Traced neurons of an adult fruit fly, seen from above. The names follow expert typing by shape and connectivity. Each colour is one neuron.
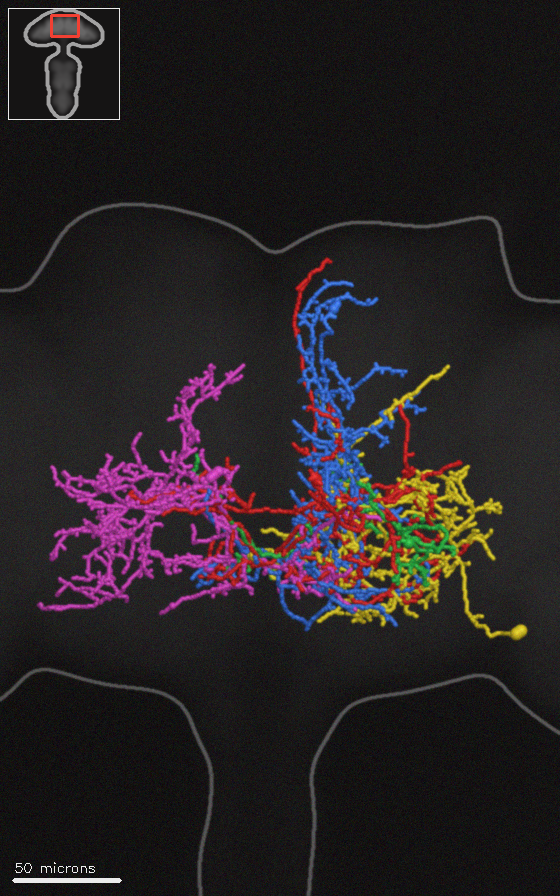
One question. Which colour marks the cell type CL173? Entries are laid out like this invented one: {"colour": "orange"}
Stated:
{"colour": "green"}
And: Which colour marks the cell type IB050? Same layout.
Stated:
{"colour": "red"}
